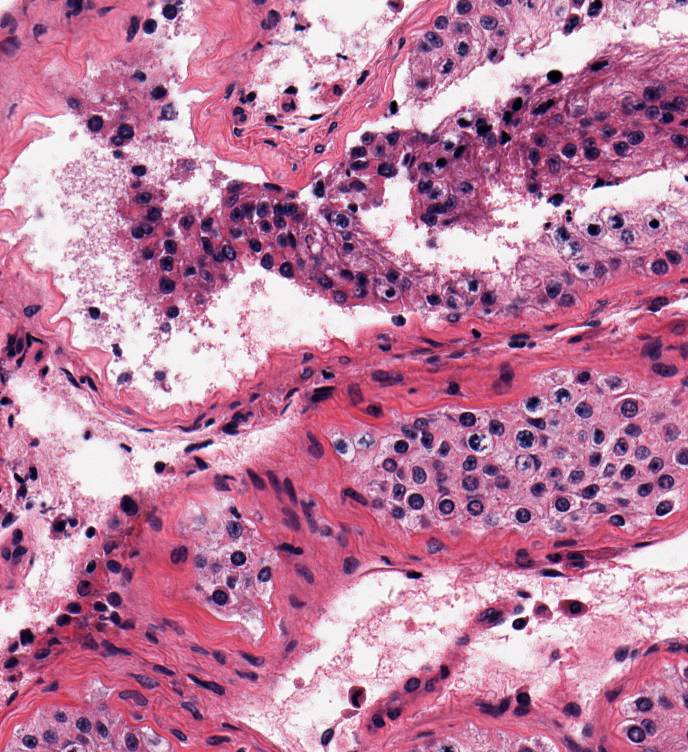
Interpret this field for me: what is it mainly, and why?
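What the field mainly shows is the seminiferous tubule. First, the middle-right tubule is packed with rounded cells, their round central nuclei often in pale, clear-looking cytoplasm.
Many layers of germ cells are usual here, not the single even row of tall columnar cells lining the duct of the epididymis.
Next, the tubule walls are thick, layered pink collagen, with elongated dark nuclei running parallel to the tubule outline. Then, a large space at the upper left contains pale pink granular material and a few scattered detached cells. Finally, no fat cells appear anywhere.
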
